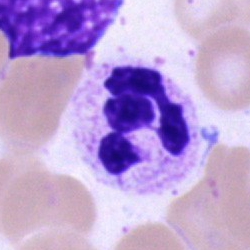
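Segmented neutrophil at centre: outline roughly round, edge smooth. Chromatin dense, dark purple, coarsely clumped. Cytoplasm free of vacuoles.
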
